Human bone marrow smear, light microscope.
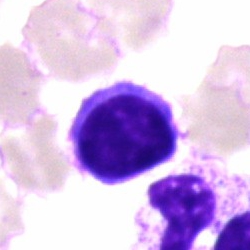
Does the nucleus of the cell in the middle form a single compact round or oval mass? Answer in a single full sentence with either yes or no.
Yes, this cell's nucleus is compact and round or oval in shape.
